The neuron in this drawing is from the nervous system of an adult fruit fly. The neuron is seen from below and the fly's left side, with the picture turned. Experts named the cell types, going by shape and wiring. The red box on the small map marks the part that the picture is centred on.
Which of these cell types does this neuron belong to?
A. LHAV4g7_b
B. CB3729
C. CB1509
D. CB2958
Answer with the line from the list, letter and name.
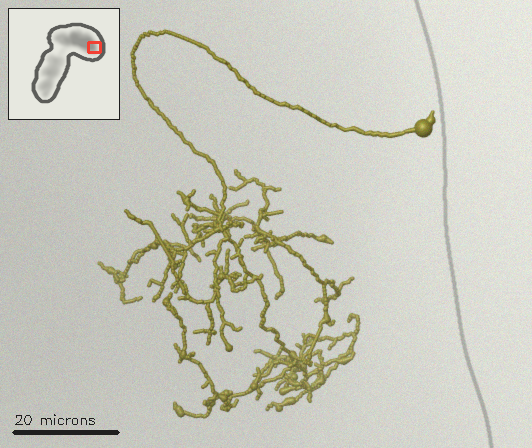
A. LHAV4g7_b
